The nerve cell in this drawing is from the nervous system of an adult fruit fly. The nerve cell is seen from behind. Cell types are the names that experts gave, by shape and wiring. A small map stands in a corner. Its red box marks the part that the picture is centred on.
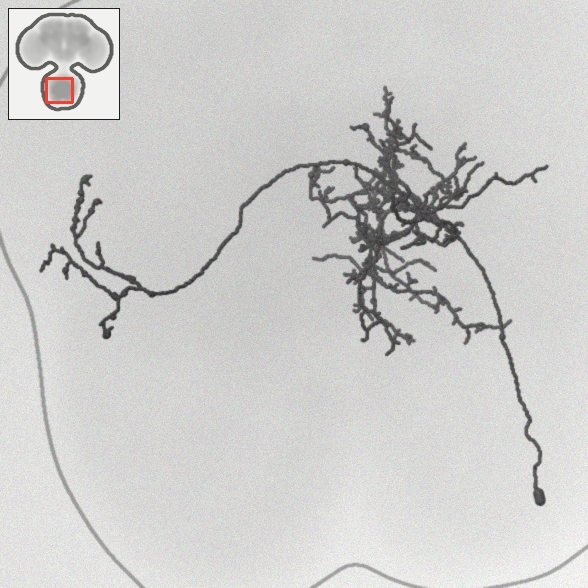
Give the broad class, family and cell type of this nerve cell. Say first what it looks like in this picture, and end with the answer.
Its cell body lies at the lower right of the picture. Dozens of branch ends can be seen. Its broad class is nerve-cord intrinsic neuron. Its family is hemilineage 07B. Its cell type is IN07B058.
